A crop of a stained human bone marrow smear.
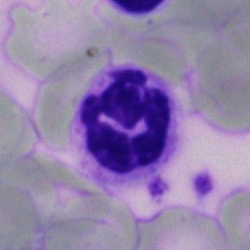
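Segmented neutrophil at the centre of a stained human bone marrow smear, seen by light microscopy. The nucleus consists of several lobes crowded around a pale central cleft and fills most of the cell, so the cytoplasm remains only as a narrow rim. The chromatin is dark purple and densely clumped. The cytoplasm has a pale lilac-pink colour.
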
